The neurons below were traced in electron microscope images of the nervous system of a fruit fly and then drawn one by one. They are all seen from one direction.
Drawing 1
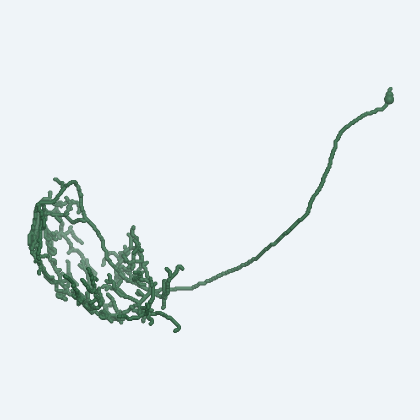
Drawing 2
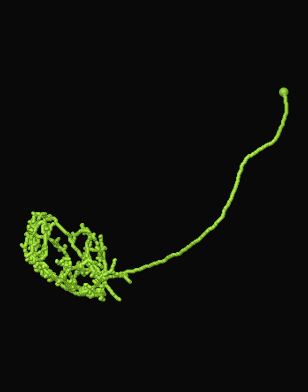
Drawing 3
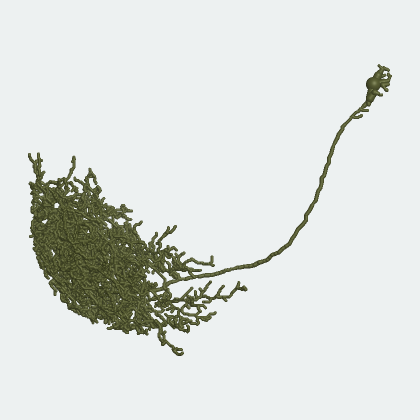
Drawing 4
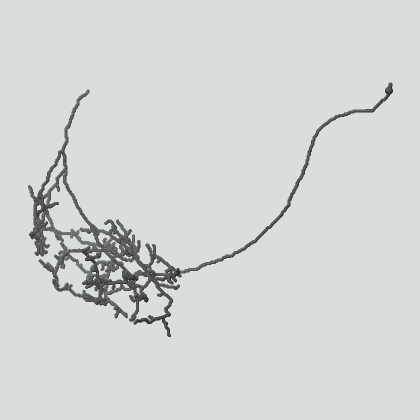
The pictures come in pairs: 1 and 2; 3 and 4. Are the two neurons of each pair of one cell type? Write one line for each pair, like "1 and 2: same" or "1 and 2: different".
1 and 2: same
3 and 4: different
